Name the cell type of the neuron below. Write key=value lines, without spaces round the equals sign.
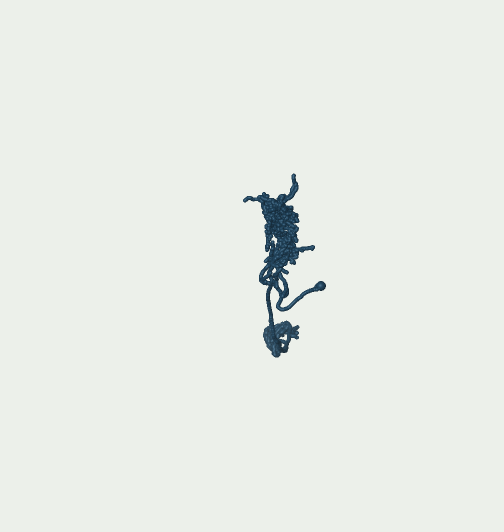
cell_type=DNg91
